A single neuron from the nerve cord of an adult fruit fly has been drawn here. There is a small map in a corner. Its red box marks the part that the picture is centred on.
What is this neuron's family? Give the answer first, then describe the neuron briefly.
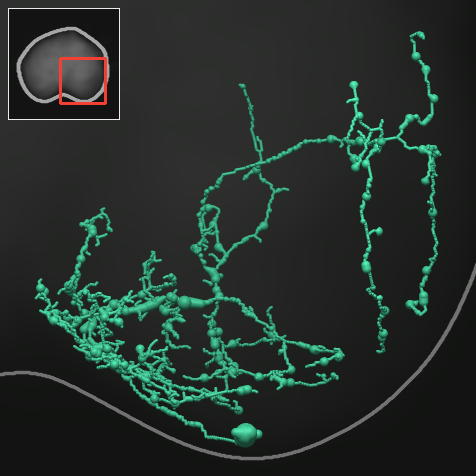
The family is hemilineage 04B. It is a nerve-cord intrinsic neuron. In this view it is about as wide as it is tall.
